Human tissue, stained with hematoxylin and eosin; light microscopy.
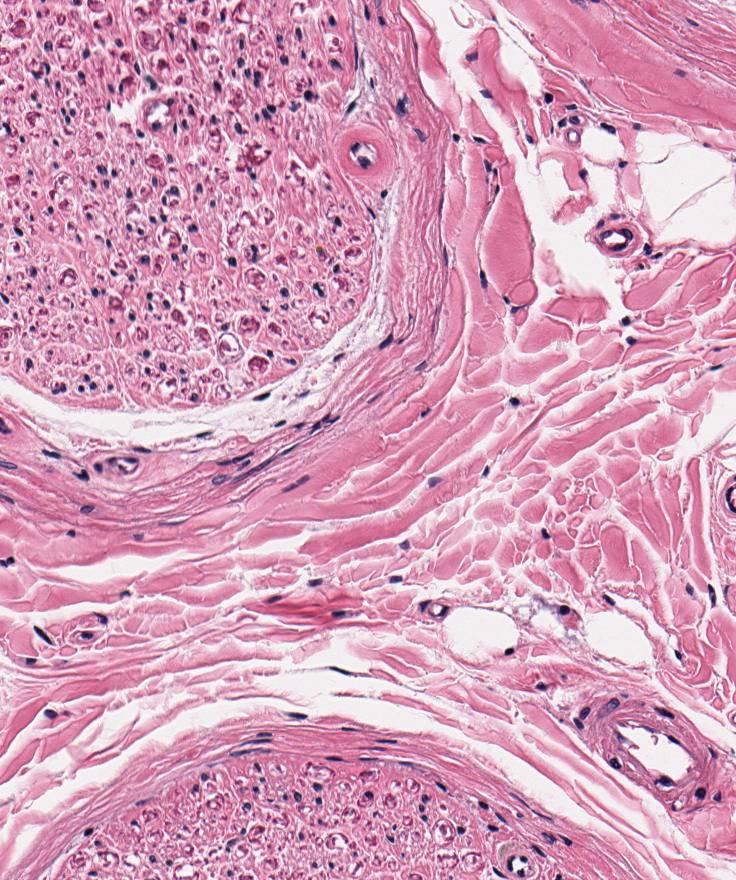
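Tibial nerve: two rounded fascicles in cross section, upper left and bottom. Inside, transversely cut fibres appear as many small round profiles, pale-rimmed with pink centres, among evenly scattered small dark oval nuclei. Flattened cells with elongated nuclei wrap each fascicle in a thin concentric layer.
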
